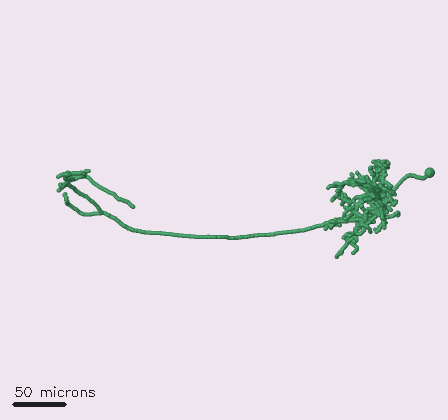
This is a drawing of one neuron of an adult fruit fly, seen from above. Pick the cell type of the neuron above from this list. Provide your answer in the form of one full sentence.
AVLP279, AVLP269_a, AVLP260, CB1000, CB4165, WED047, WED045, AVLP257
Of the cell type CB4165 is this neuron.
